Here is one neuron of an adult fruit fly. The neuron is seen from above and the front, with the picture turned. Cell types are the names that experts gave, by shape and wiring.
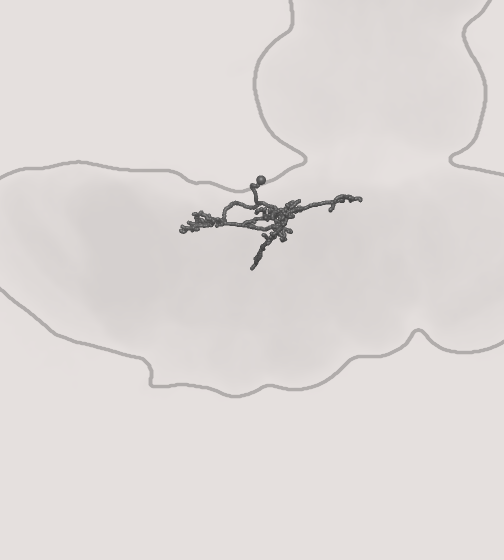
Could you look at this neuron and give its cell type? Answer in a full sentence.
The cell type is SMP491.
